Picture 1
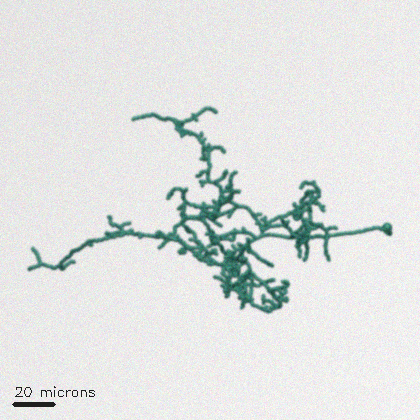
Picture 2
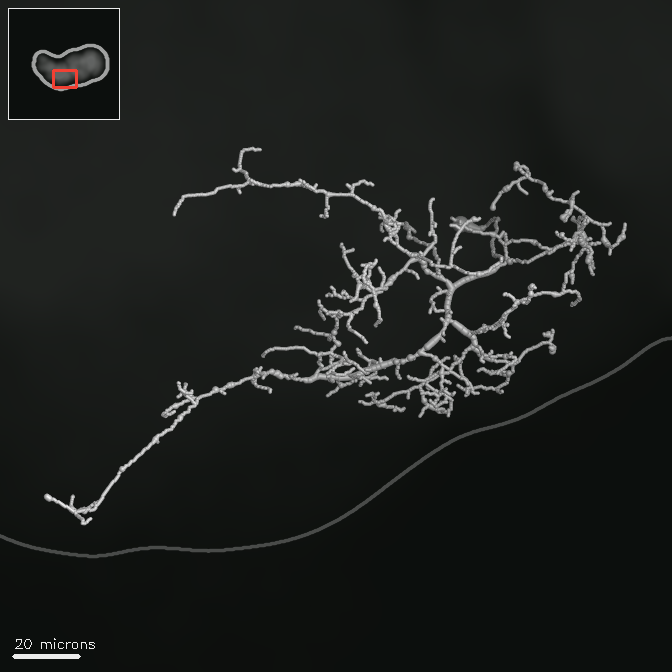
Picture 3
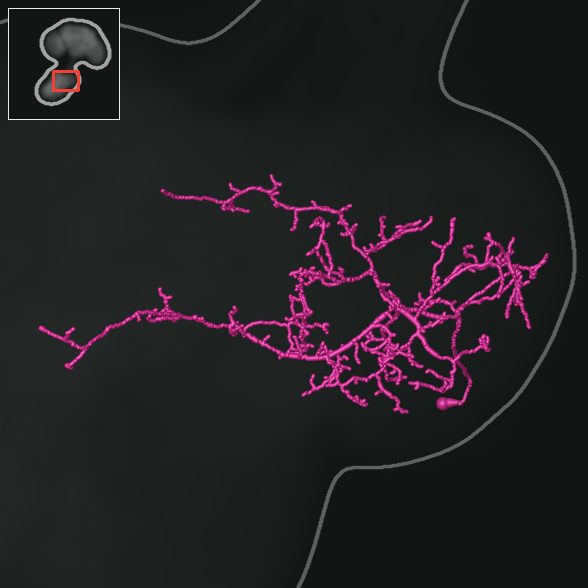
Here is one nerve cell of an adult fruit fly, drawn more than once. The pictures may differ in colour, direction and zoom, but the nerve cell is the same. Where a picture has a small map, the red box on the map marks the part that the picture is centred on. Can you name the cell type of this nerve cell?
IN20A.22A011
